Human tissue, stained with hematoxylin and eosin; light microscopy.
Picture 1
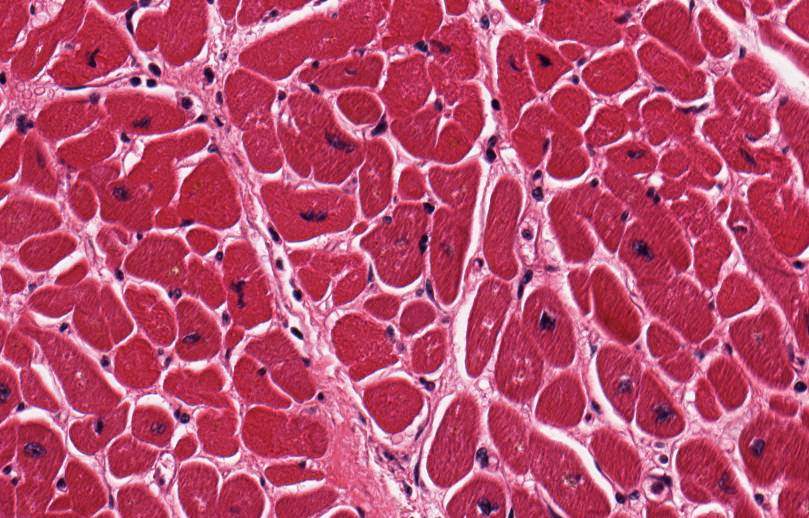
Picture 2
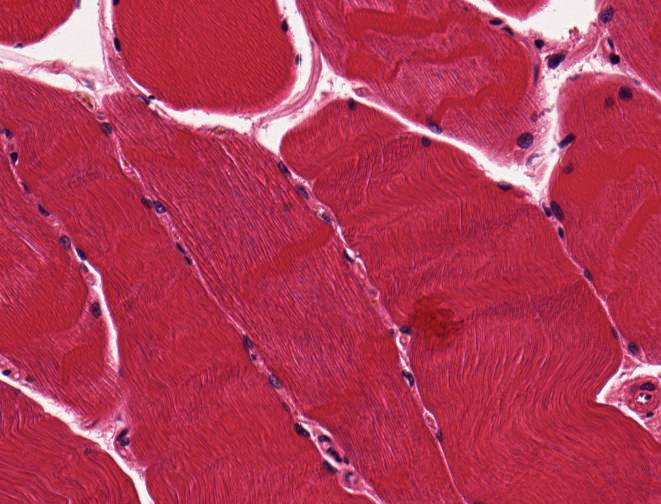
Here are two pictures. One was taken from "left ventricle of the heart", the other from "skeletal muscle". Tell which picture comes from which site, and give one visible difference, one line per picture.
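Picture 1 is from the left ventricle of the heart. Where a fibre profile shows a nucleus, it lies in the centre of the fibre.
Picture 2 is from the skeletal muscle. The fibre nuclei are small, dark and flattened and lie at the edges of the fibres, not in their centres.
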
